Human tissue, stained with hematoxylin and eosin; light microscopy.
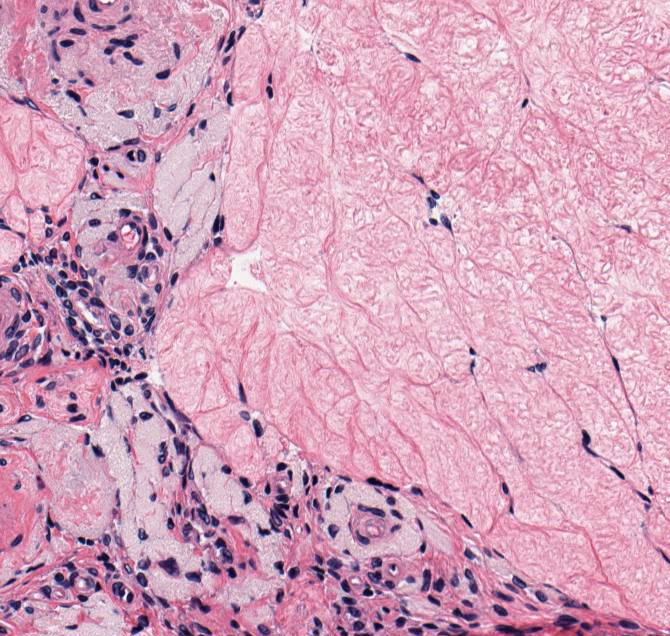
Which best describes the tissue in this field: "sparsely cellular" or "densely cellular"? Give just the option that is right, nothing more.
Sparsely cellular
